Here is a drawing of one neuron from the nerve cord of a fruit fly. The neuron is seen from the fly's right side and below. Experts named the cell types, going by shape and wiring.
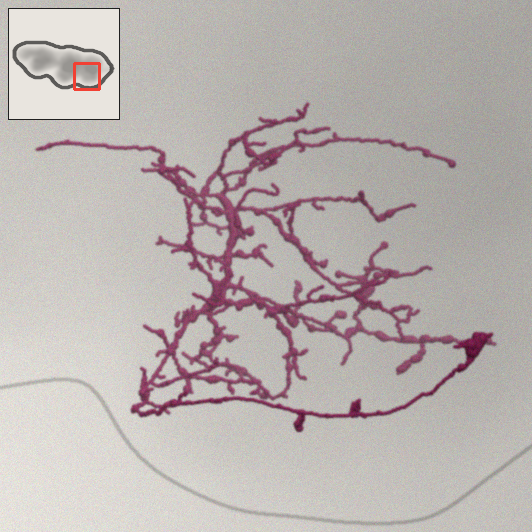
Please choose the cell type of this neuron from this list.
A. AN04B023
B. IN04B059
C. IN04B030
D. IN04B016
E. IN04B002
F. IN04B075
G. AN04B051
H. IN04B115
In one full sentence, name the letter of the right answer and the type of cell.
Among the listed cell types, IN04B059 in option B is that of the neuron.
